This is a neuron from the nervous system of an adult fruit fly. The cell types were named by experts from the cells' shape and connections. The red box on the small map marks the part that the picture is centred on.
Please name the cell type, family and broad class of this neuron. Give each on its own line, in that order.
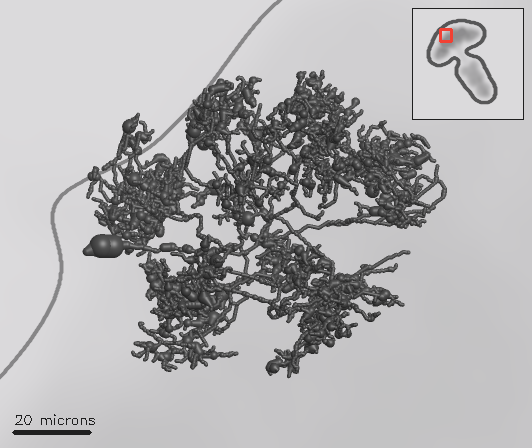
lLN2P_a
hemilineage ALl1_dorsal
central-brain intrinsic neuron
